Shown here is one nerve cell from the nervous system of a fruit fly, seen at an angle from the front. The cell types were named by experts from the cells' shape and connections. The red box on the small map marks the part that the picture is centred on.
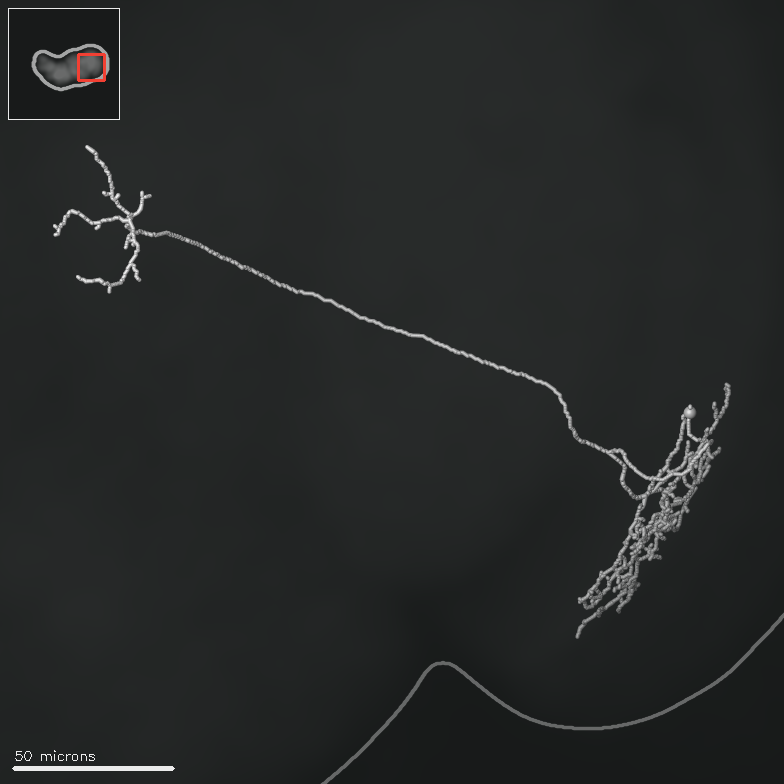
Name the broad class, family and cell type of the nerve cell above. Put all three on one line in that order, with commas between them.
visual projection neuron, MeVP, MeVP7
